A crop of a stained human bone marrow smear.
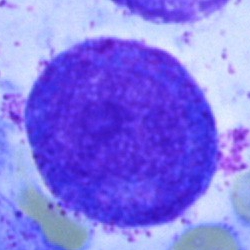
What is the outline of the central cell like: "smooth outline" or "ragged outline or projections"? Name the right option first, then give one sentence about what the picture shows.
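Smooth outline. The cell has a round outline with a smooth edge.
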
